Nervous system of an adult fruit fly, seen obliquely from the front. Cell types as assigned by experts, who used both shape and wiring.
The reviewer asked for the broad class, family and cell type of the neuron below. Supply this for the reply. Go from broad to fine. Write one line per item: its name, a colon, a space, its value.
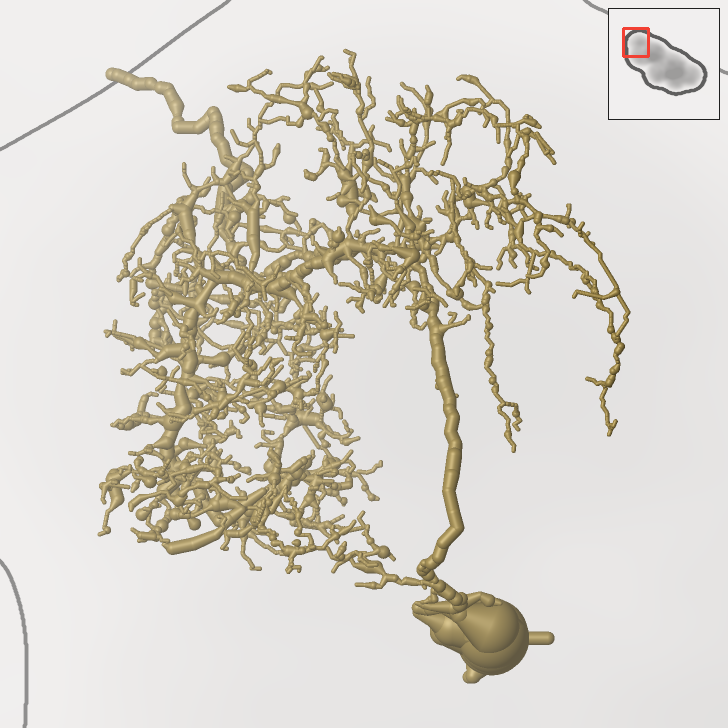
broad class: motor neuron of the nerve cord
family: MNad
cell type: MNad22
